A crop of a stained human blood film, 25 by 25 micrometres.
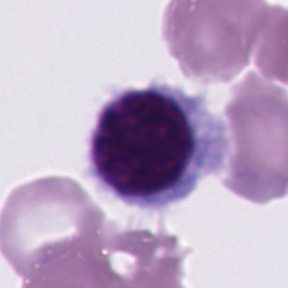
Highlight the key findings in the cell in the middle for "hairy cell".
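In this hairy cell, what goes with the name is the cytoplasmic edge, which is ragged and carries fine short projections.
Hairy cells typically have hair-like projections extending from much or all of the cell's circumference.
The outline of the cell is roughly round. Its chromatin is dense and stains dark purple. The rim of cytoplasm is broadest on the right side of the cell.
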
